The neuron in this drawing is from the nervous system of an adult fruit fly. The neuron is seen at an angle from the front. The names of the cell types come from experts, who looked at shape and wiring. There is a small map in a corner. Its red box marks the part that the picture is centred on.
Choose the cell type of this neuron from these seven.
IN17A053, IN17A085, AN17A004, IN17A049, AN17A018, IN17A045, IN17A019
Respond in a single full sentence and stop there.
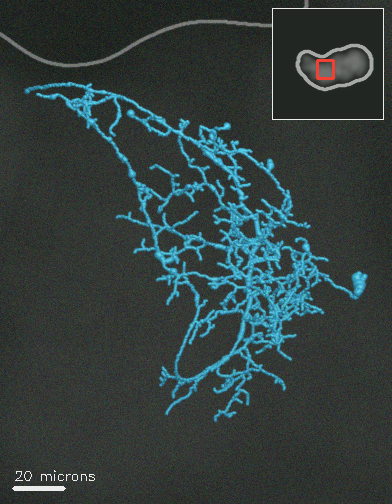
This neuron is typed as IN17A049.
